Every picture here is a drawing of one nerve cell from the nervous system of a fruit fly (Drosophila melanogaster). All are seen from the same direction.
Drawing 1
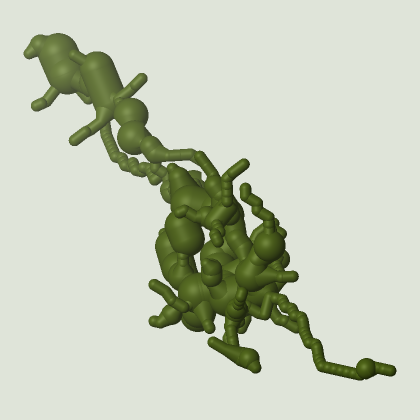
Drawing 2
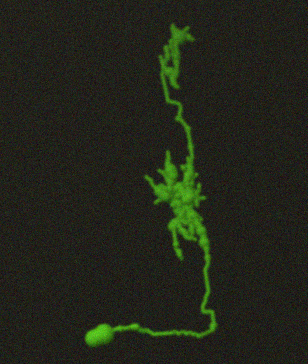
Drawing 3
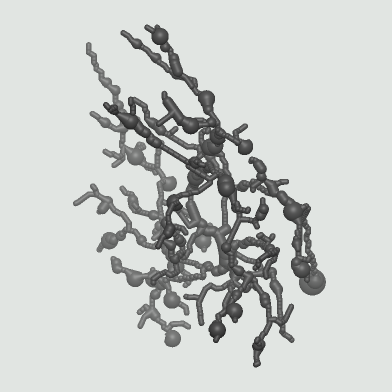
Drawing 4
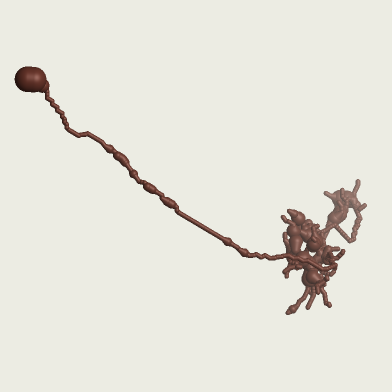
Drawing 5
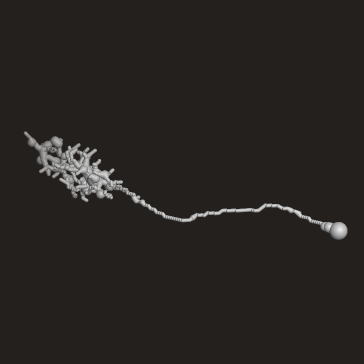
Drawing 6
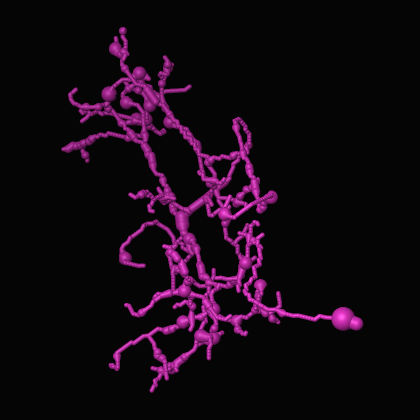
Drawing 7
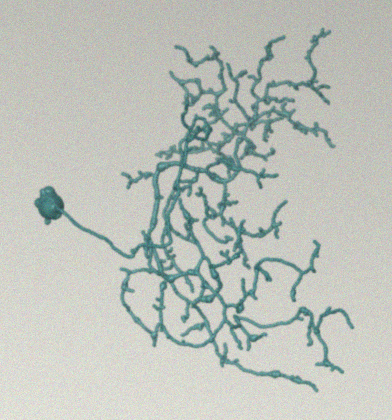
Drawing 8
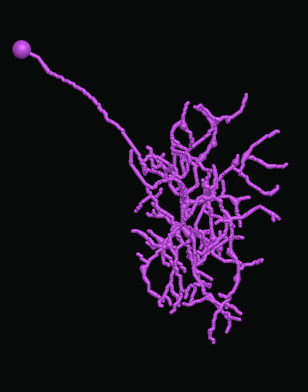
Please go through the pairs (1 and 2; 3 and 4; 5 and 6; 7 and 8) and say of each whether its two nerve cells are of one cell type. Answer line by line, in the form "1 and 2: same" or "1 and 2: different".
1 and 2: same
3 and 4: different
5 and 6: different
7 and 8: same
